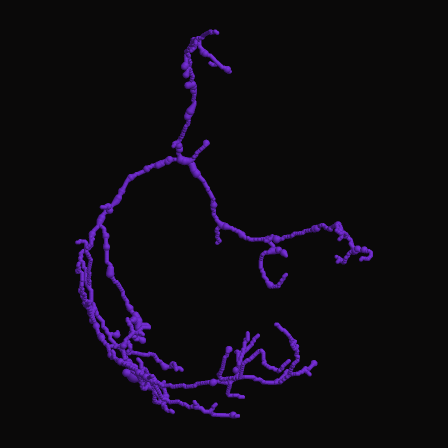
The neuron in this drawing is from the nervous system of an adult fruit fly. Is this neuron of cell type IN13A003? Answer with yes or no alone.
no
